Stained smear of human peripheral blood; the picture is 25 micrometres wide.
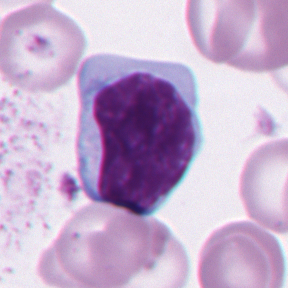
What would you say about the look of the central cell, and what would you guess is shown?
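Angular in outline, with fairly straight edges and blunt corners, the cell lacks a smooth circular contour. Its nucleus, a single unlobed mass, lies off-centre toward the lower right. No vacuoles are present in the cytoplasm. It is a typical lymphocyte.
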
